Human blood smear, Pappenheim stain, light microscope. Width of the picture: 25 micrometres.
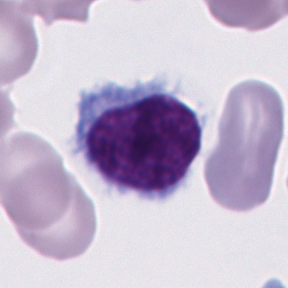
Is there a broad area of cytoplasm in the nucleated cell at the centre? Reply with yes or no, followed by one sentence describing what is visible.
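No. The cytoplasm is a scant pale blue rim.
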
